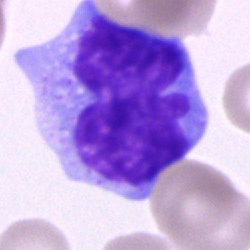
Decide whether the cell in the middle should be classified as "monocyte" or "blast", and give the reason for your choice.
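This one is a monocyte. Going round its edge, the outline is irregular, with several pointed, angular projections. The cytoplasm is widest on the left side and pale grey-blue, with fine pinkish-purple granules scattered through it.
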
